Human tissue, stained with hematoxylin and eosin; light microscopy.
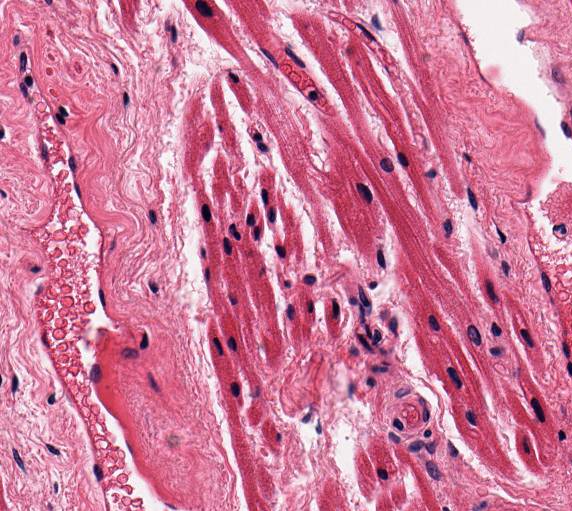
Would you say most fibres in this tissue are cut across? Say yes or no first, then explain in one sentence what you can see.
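No. The centre and right of the field are filled with elongated pink fibres running diagonally from upper left to lower right.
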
